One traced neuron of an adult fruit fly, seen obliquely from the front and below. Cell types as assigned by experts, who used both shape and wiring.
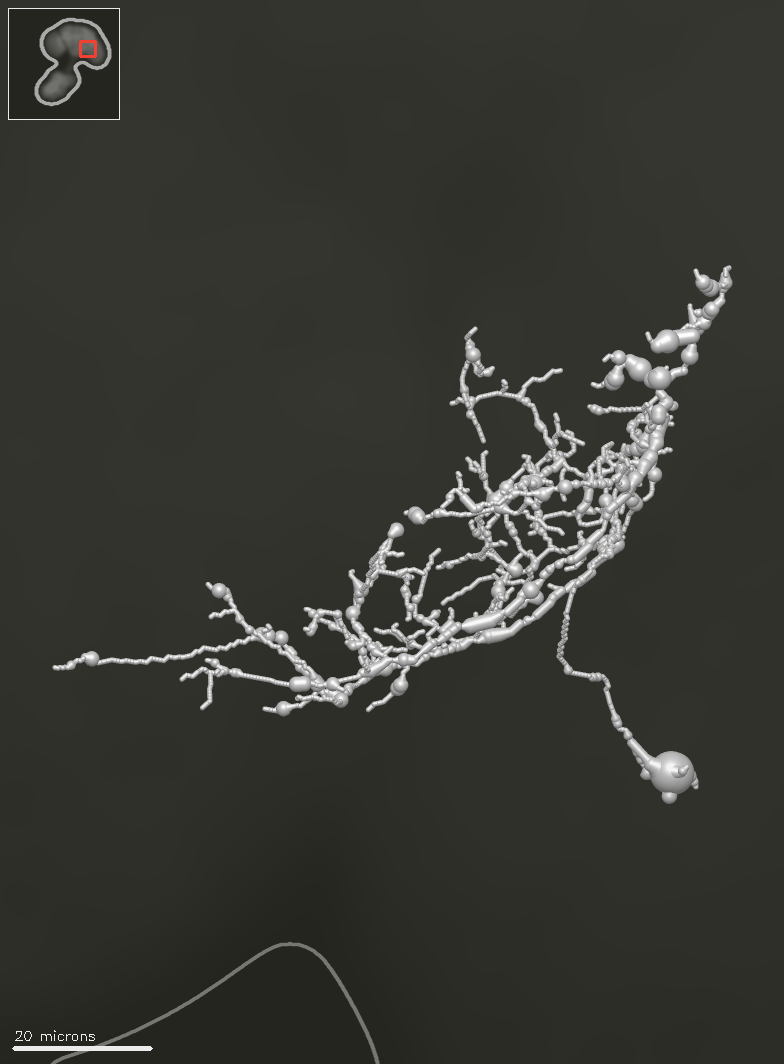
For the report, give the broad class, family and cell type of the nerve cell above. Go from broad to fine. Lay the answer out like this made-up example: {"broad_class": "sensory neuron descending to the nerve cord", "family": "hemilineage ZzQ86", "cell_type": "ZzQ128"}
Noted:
{"broad_class": "central-brain intrinsic neuron", "family": "hemilineage WEDa1", "cell_type": "CB1065"}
